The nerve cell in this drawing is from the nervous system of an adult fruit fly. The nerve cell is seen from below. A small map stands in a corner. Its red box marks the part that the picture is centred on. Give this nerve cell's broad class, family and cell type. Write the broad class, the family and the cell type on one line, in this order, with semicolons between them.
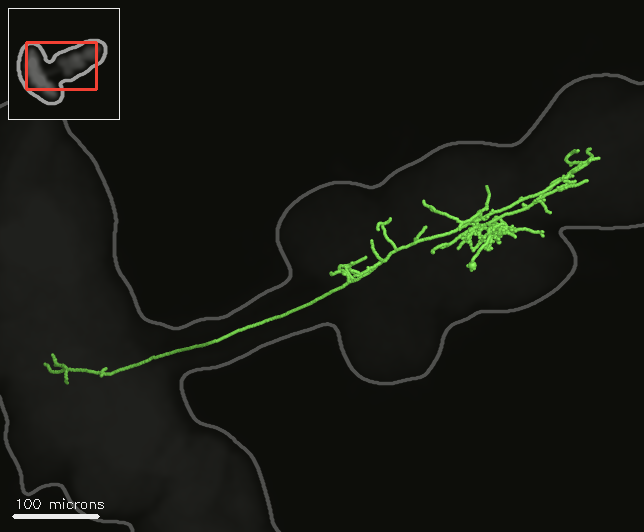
ascending neuron; hemilineage 05B; AN05B050_a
